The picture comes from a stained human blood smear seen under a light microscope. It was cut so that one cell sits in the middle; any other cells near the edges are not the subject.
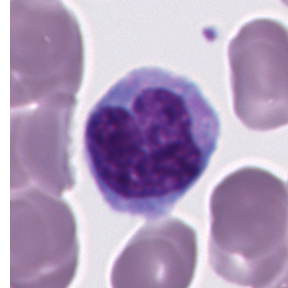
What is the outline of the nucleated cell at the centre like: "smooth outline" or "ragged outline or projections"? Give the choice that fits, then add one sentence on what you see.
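Smooth outline. The cell surface is smooth, without projections.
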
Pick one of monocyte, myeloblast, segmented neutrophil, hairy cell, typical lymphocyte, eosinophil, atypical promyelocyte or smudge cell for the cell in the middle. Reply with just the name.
monocyte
